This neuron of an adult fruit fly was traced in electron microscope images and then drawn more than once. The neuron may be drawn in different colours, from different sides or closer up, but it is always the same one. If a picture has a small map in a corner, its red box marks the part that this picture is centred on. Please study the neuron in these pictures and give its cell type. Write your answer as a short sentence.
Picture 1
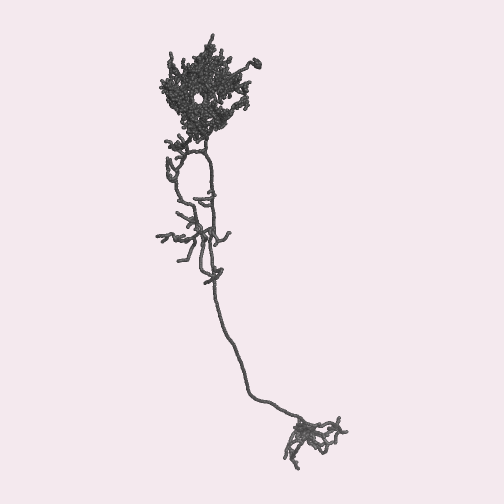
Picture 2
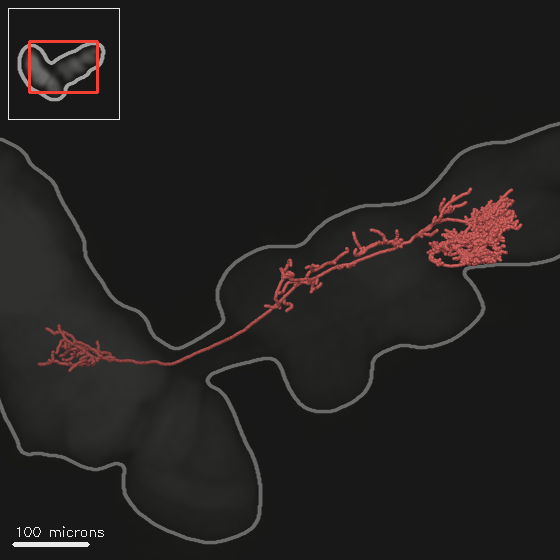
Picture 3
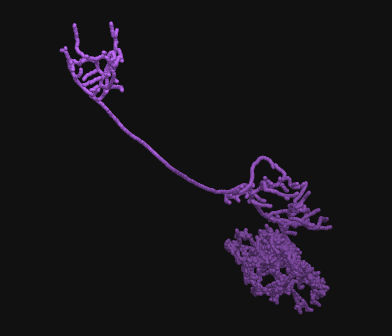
The cell type is AN23B003.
